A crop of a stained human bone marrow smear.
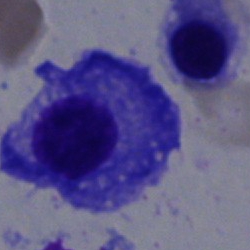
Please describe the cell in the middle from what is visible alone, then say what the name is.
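The nucleus is off-centre, displaced toward the left side of the cell. Cytoplasm is abundant, covering more of the cell than the nucleus does, and stains deep blue. Many small pale vacuoles are scattered through it. The cell is a plasma cell.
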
